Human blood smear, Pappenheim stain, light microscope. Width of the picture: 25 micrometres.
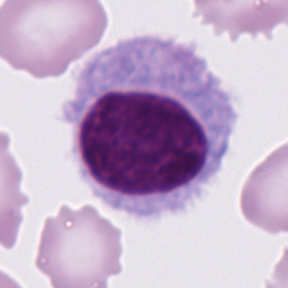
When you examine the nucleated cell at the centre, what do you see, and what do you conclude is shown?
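Look first at the surface. Fine hair-like projections stand out around most of the cell's circumference. The nucleus is oval, about 11 by 9 micrometres, with an even outline and no indentation. It sits toward the lower left, so the widest band of cytoplasm lies above it. That cytoplasm has a mottled texture but no distinct coloured granules. This is a hairy cell.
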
